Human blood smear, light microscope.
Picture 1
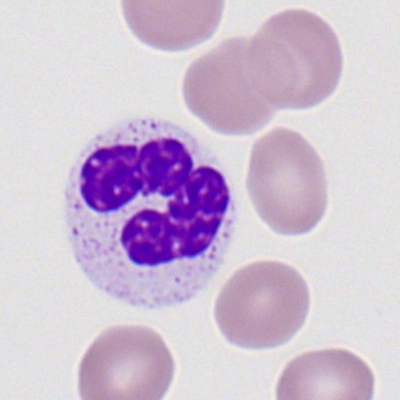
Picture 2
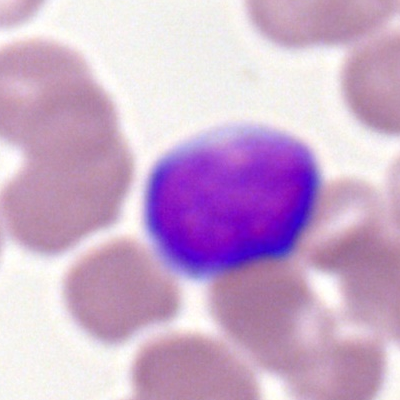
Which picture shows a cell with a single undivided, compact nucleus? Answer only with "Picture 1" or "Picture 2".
Picture 2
